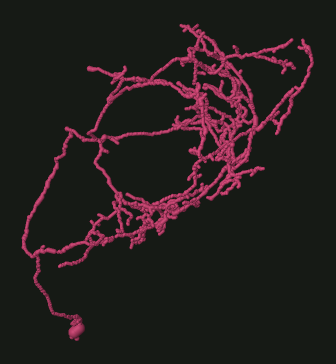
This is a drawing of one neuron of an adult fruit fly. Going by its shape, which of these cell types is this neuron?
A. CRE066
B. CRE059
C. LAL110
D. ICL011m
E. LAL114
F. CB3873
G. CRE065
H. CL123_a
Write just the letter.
B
